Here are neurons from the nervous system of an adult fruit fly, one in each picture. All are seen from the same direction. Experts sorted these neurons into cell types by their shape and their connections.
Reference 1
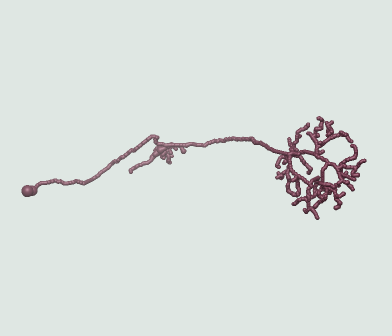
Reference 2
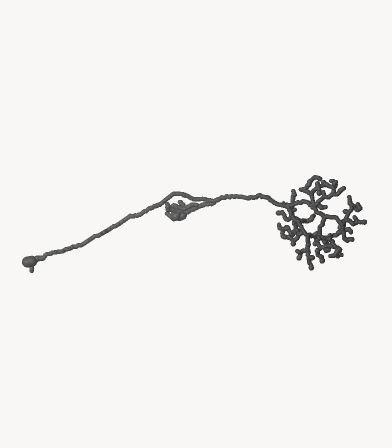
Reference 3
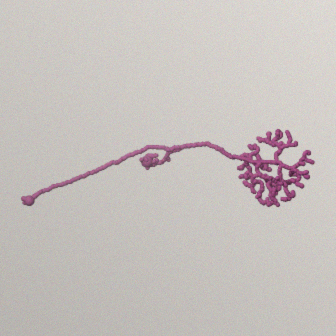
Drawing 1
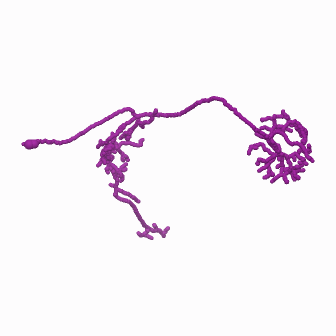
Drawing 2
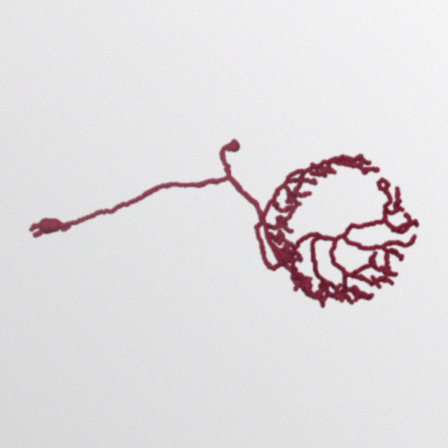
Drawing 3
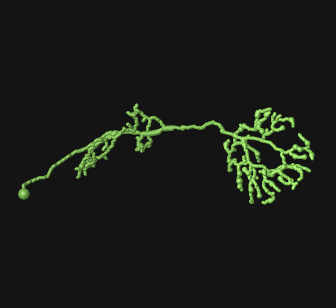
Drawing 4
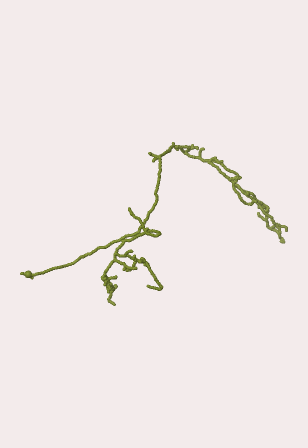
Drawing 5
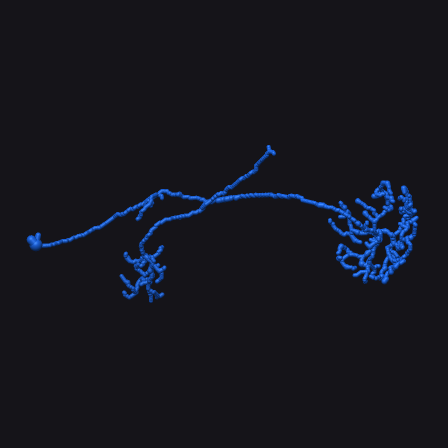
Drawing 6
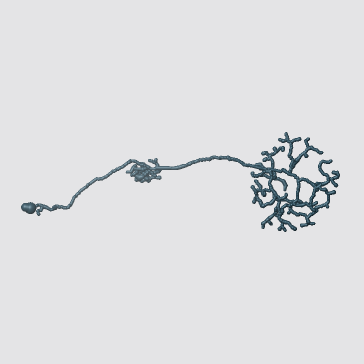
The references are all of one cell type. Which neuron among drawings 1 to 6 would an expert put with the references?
Drawing 6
